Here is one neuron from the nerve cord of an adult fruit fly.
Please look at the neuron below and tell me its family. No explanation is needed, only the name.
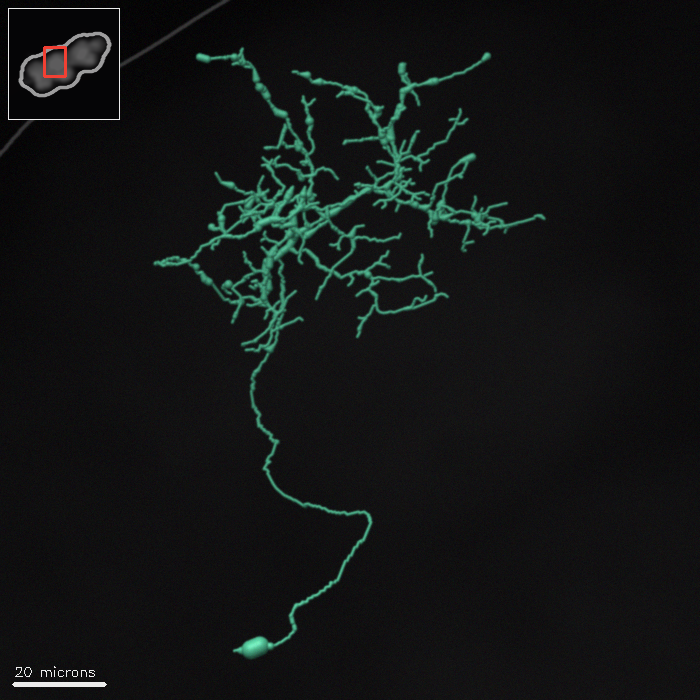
hemilineage 02A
